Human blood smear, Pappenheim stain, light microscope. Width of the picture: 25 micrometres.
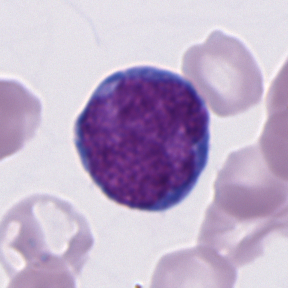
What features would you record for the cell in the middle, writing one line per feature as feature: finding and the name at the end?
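Outline: smooth and round, without surface projections
Size: about 12 micrometres across
Nucleus: round in outline, filling about 90% of the cell's area
Cytoplasm: a thin blue rim around the nucleus, widest at the lower right
Granules: none visible in the cytoplasm
Name: myeloblast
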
